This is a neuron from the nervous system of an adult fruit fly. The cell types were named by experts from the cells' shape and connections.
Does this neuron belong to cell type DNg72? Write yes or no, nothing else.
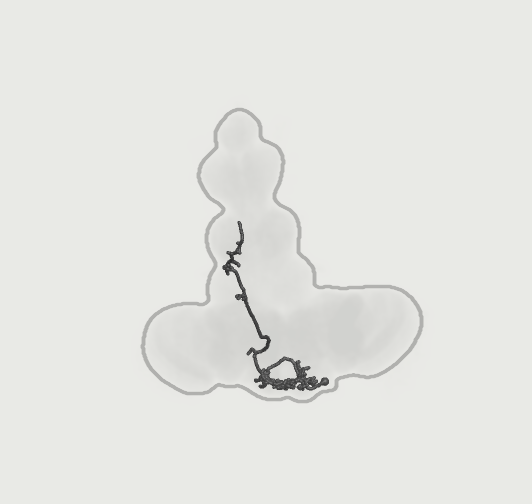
yes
